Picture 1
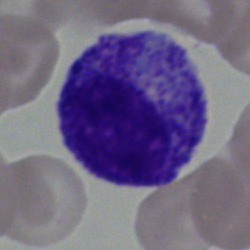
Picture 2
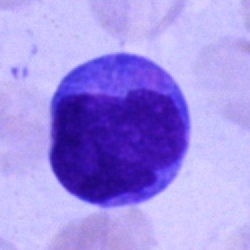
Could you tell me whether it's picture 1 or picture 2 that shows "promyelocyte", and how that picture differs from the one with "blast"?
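Picture 1 is the promyelocyte, and picture 2 is the blast. In the promyelocyte the round outline has a finely uneven edge, and the staining looks coarse and speckled rather than smooth. Its upper right part is lighter than the lower left, and no clear vacuoles show. The blast, by contrast, has a nucleus filling most of the cell, with an irregular outline indented along its upper edge. Its chromatin stains dark purple, and the cytoplasm is widest above the nucleus.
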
